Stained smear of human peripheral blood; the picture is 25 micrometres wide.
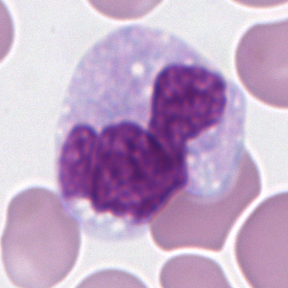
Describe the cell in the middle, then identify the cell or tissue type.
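First, the outline is smooth and oval. Second, the cytoplasm is pale grey-blue. Third, it holds fine, dust-like pinkish-purple granules. Fourth, several small clear vacuoles are present in it. Last, the name: monocyte.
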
